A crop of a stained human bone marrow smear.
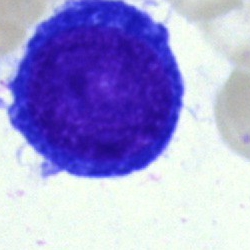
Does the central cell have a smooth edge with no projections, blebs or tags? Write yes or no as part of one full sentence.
No, there is a ragged or frayed outline, or projections, blebs or tags, on this cell.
